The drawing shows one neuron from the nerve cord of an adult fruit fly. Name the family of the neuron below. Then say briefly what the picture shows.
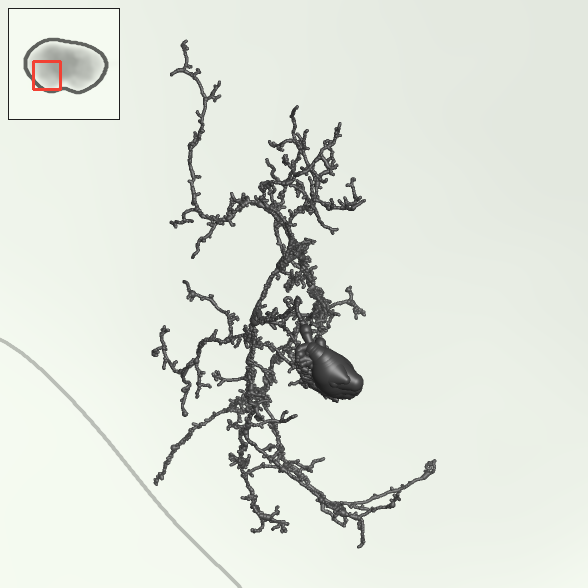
Its family is hemilineage 15B. This is a motor neuron of the nerve cord. Dozens of branch ends can be seen. In this view it is taller than it is wide.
